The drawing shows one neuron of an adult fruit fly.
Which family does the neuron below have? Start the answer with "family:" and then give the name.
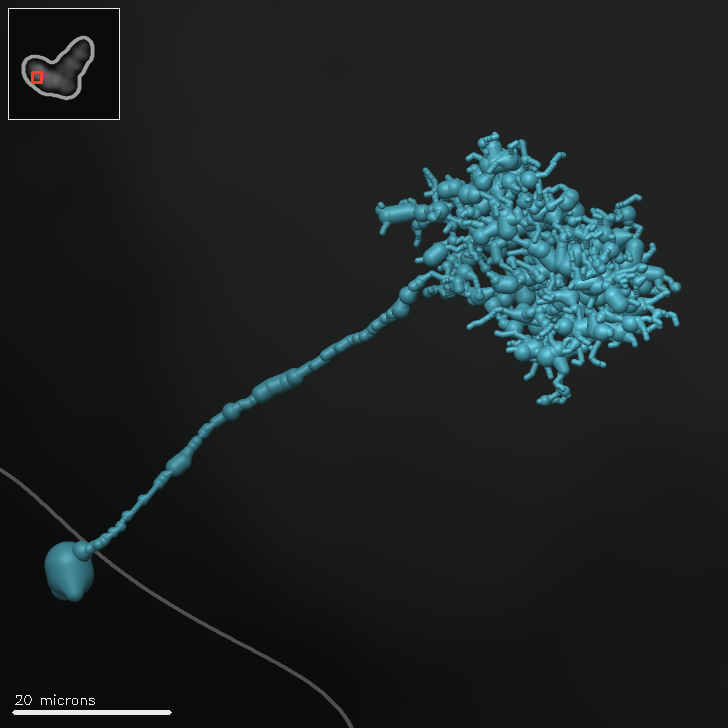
family: Pm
